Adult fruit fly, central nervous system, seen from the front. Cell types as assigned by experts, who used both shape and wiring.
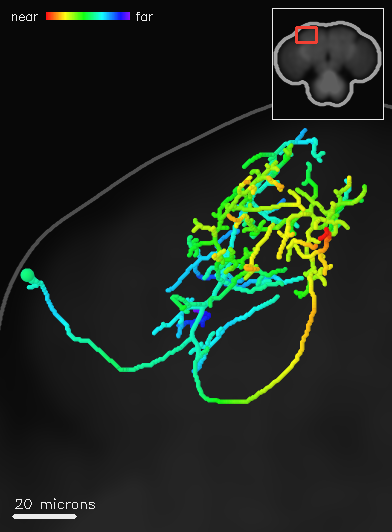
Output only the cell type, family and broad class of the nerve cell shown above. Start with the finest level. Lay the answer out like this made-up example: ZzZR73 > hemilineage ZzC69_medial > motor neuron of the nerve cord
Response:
CB1150 > hemilineage SLPal1 > central-brain intrinsic neuron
